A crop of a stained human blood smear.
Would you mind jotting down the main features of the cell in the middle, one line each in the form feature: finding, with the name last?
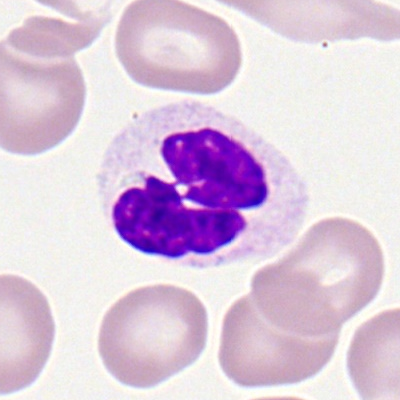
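Outline: round to slightly oval, smooth.
Nucleus: split into two large lobes.
Lobe positions: one at the upper right, the other at the lower left.
Cytoplasm: abundant, pale pinkish-lilac.
Cell type: segmented neutrophil.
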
